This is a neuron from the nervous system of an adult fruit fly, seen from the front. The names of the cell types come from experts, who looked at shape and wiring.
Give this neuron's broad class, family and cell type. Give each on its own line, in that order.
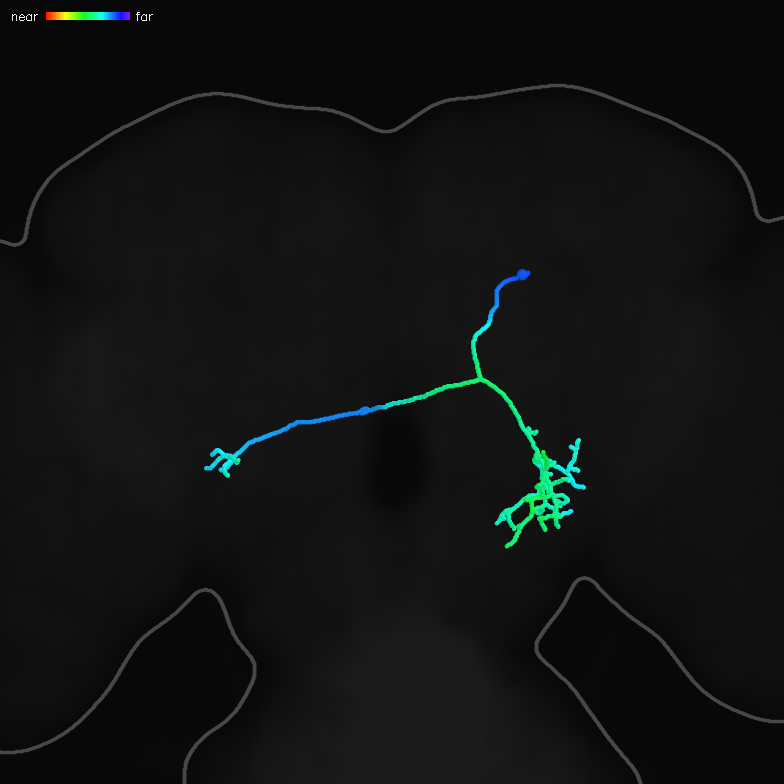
central-brain intrinsic neuron
hemilineage DM6_central1
CB2081_b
